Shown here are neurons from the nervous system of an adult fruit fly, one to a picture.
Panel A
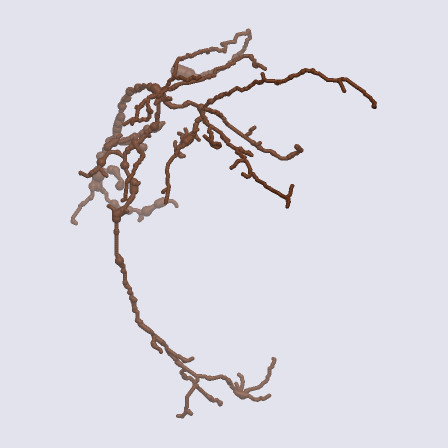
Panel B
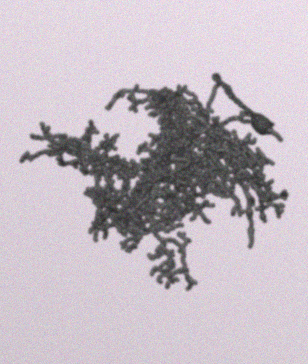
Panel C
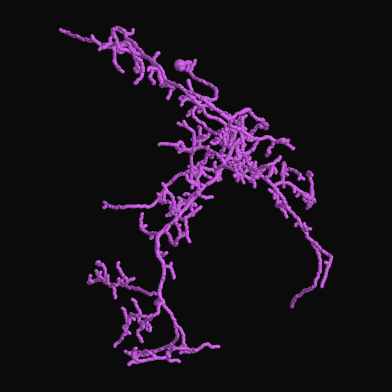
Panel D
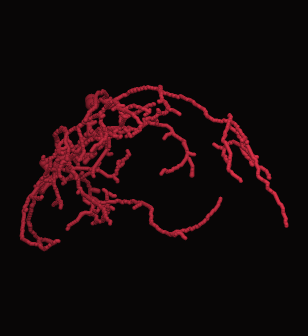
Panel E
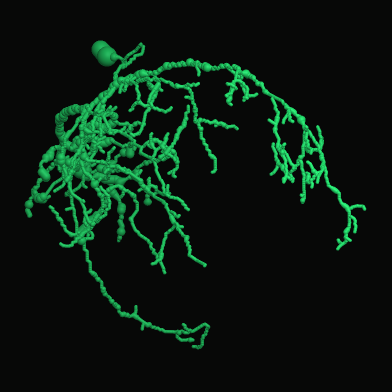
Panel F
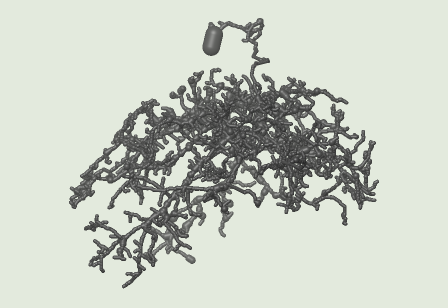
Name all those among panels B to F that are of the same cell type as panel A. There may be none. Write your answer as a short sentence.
Panel D and panel E are of the same cell type.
